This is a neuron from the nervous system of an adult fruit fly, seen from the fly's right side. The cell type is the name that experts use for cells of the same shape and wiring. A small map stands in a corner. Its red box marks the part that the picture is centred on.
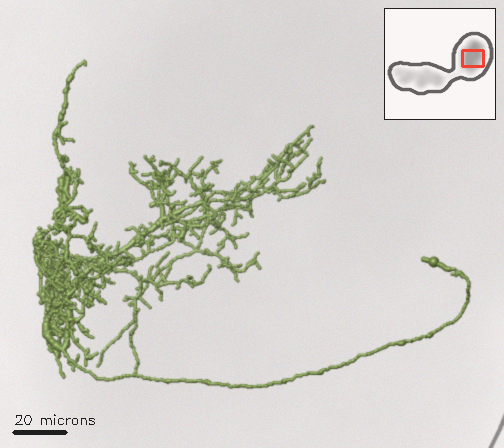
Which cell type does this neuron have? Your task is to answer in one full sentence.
In the scheme of cell types, this neuron is PS308.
